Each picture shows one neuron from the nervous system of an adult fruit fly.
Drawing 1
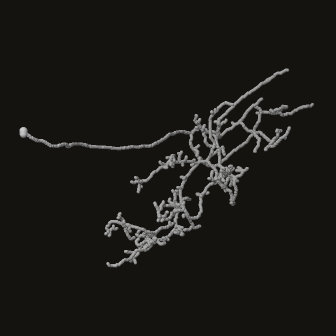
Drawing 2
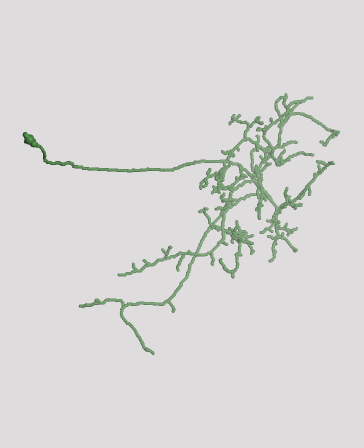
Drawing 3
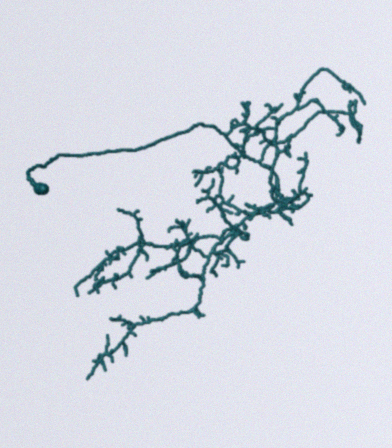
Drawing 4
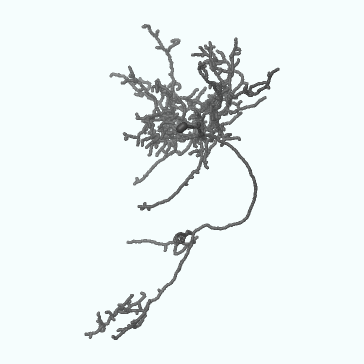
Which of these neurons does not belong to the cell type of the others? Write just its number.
4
